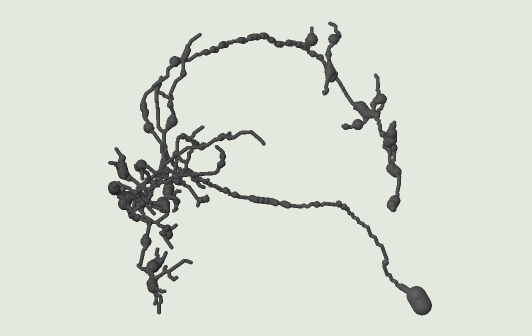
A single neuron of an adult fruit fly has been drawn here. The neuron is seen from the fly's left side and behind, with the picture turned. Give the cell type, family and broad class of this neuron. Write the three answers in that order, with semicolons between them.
GNG610; hemilineage MD_SA1; central-brain intrinsic neuron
